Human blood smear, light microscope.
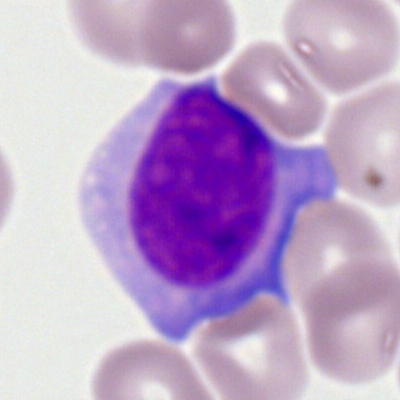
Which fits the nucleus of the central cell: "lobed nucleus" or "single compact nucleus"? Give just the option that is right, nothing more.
Single compact nucleus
